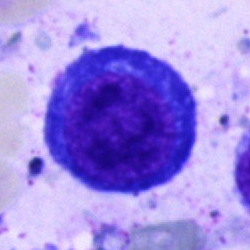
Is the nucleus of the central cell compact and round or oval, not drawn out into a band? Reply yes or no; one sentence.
Yes, a round or oval nucleus, compact and not band-shaped, is present in the cell.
